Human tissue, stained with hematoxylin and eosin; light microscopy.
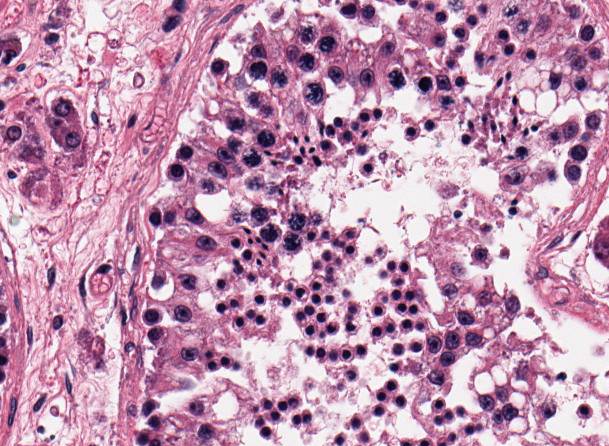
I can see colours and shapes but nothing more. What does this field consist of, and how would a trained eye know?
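A seminiferous tubule, I think: one large tubule cut across fills most of the field. Its stratified lining stacks many layers of rounded germ cells from wall to centre, not one even row as in the epididymal duct.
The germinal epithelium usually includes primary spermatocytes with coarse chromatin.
Those would be the larger round cells with big nuclei and coarse dark chromatin in the outer and middle layers, clearest upper and left. Small round cells with dense, very dark nuclei crowd the centre and lower middle.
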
